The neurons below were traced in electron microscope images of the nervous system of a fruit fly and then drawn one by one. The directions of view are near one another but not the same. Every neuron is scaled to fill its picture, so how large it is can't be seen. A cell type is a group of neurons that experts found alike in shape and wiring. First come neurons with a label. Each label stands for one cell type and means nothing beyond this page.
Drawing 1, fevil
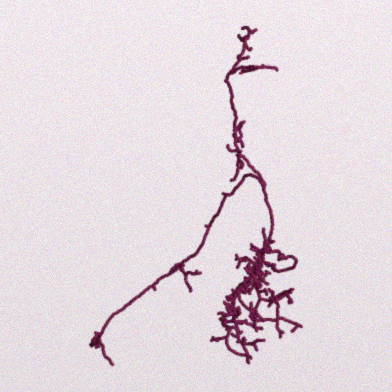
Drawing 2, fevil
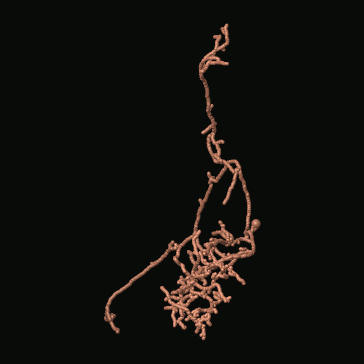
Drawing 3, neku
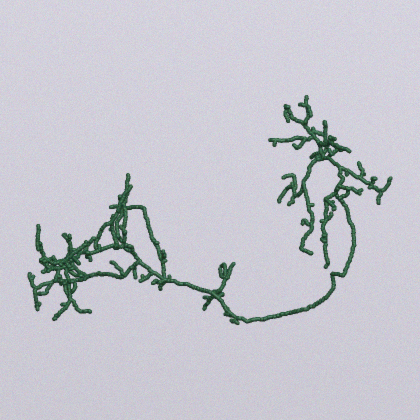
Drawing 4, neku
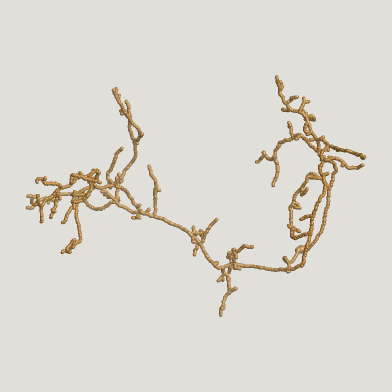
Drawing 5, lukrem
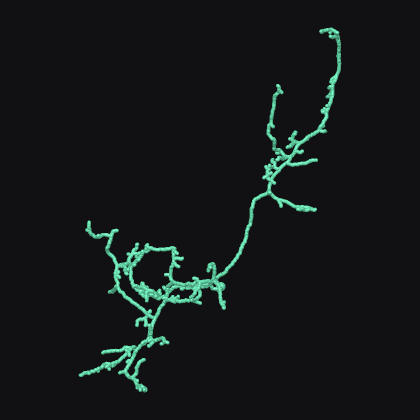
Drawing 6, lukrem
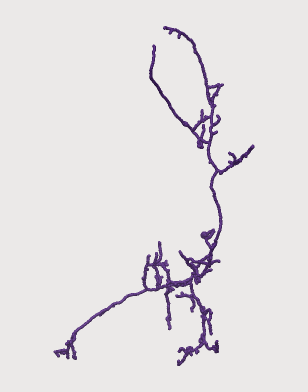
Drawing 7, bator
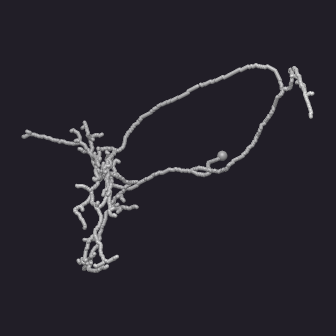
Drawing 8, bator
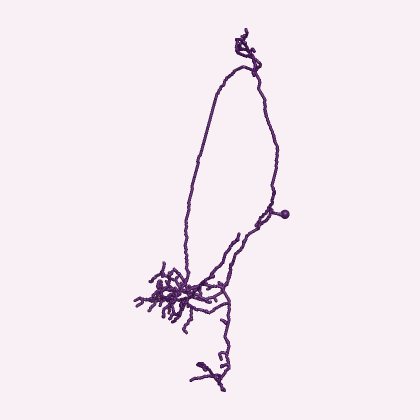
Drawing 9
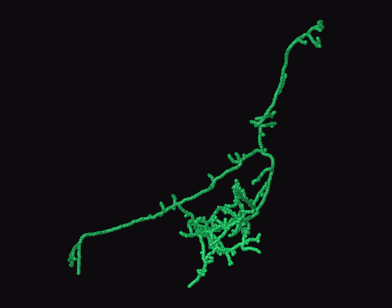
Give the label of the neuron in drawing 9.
fevil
